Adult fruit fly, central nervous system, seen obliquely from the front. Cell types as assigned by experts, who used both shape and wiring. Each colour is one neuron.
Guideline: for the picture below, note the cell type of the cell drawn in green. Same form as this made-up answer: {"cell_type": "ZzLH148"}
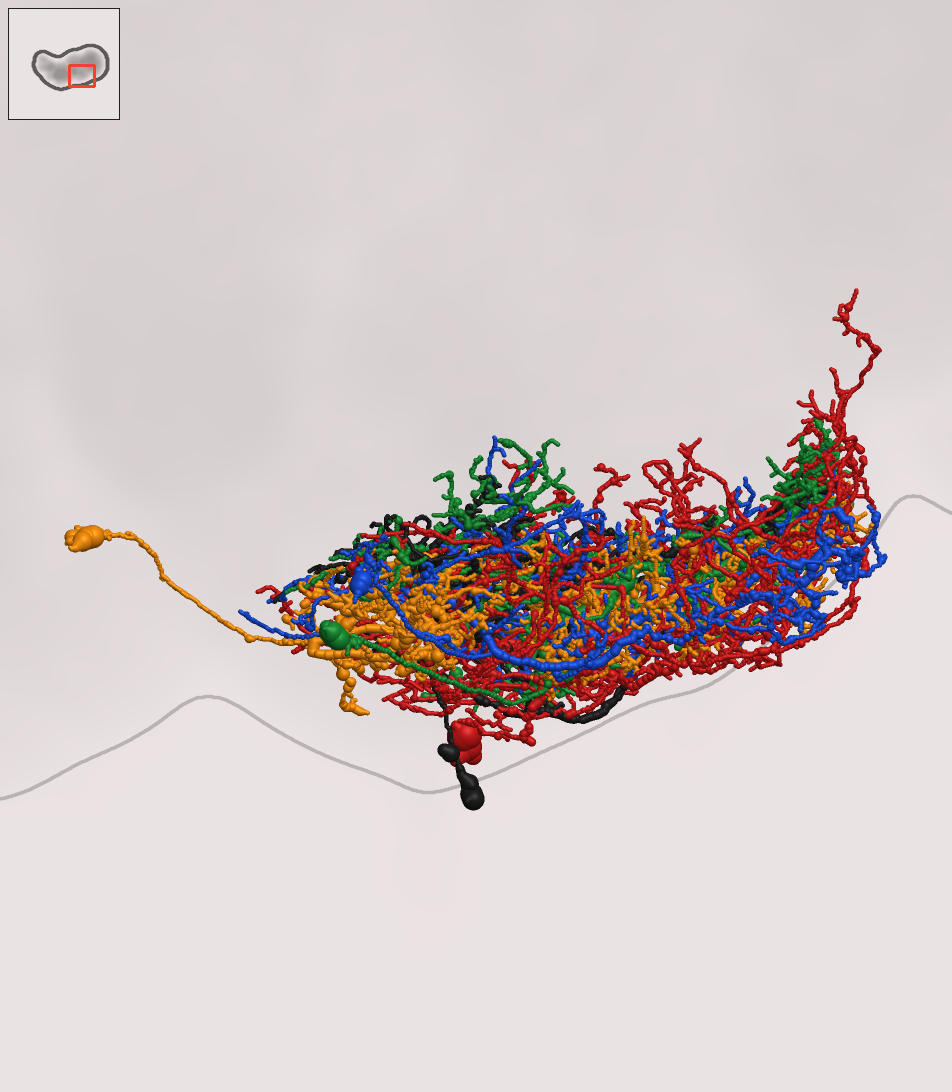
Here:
{"cell_type": "GNG026"}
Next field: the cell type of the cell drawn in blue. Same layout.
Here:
{"cell_type": "GNG467"}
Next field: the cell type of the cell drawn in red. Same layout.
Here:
{"cell_type": "GNG043"}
